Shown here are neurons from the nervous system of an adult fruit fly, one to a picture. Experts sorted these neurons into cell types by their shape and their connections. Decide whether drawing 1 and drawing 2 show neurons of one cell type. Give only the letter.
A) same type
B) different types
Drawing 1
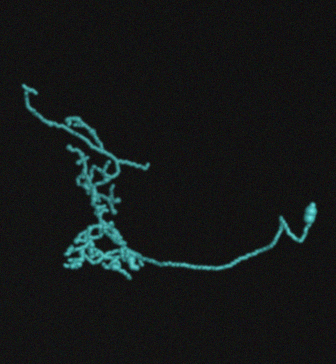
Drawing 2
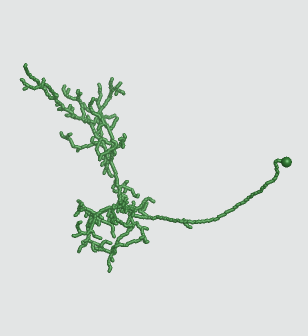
A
